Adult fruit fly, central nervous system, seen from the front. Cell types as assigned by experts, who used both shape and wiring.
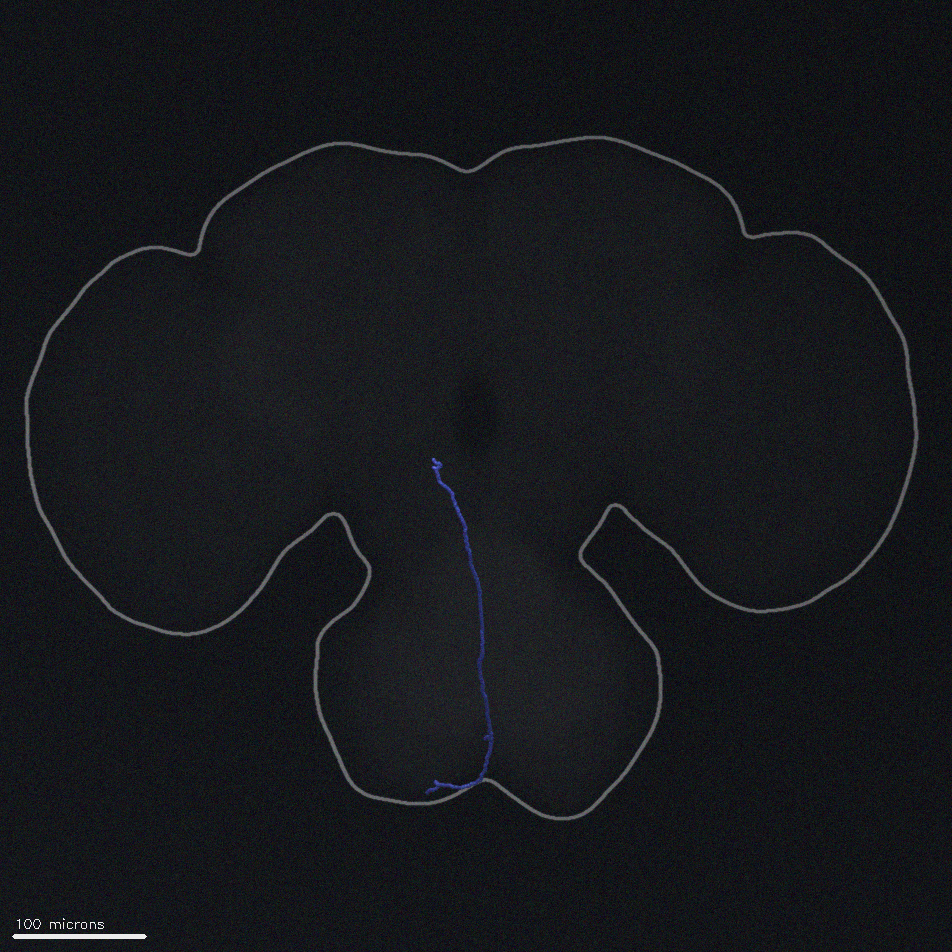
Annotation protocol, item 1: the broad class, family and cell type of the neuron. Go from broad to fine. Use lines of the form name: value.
broad class: sensory neuron ascending to the brain
family: class gustatory
cell type: LgAG1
